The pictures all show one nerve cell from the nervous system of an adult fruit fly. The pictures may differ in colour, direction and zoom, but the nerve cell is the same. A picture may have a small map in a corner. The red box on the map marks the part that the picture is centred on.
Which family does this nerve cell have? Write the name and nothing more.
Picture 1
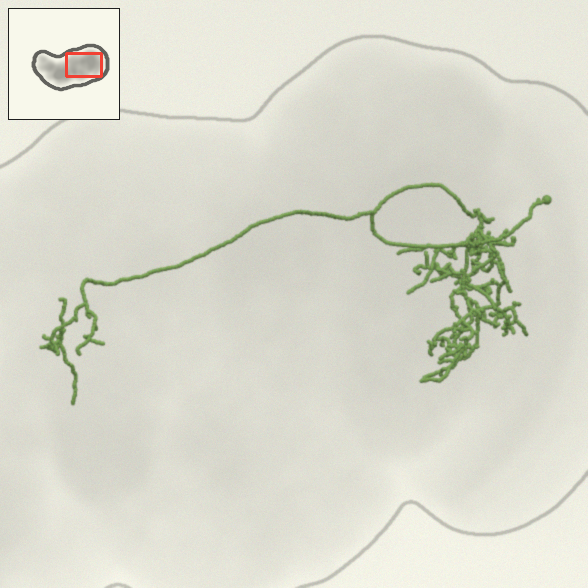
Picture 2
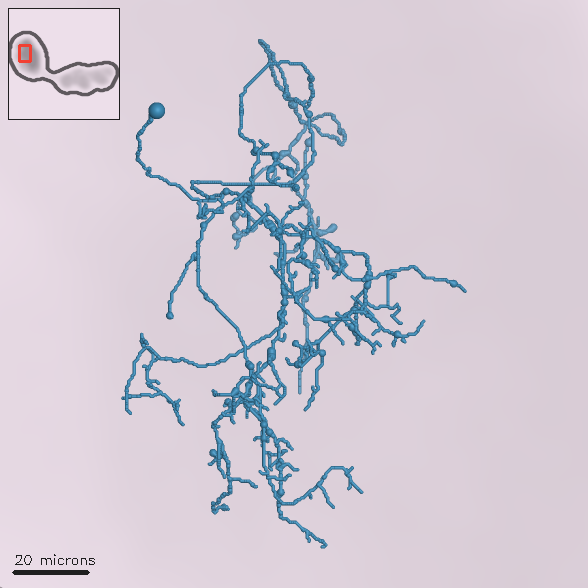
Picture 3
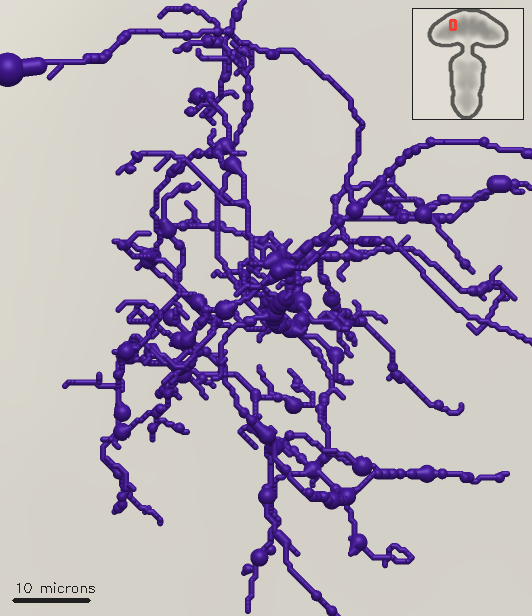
hemilineage VLPl&d1_dorsal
